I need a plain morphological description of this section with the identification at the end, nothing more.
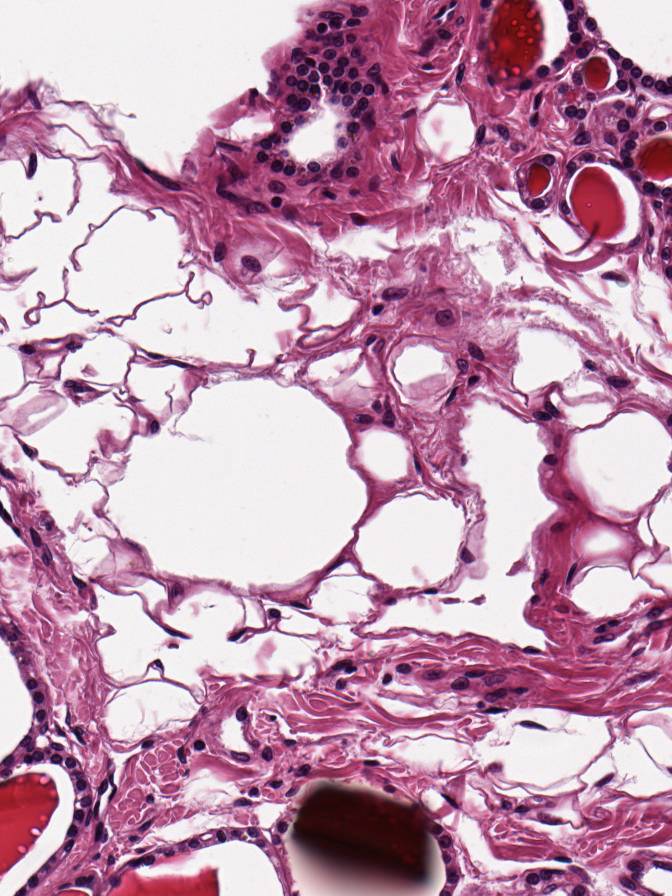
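Loose central tissue holds empty spaces parted by thin pink septa with scattered flattened nuclei. Small round units with red material occupy top right and bottom edges. Lower right: wavy pink collagen runs roughly horizontally; near top centre, small round dark nuclei crowd densely. Tissue: thyroid.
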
